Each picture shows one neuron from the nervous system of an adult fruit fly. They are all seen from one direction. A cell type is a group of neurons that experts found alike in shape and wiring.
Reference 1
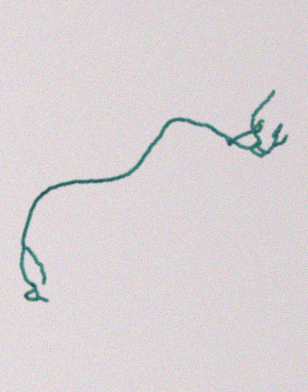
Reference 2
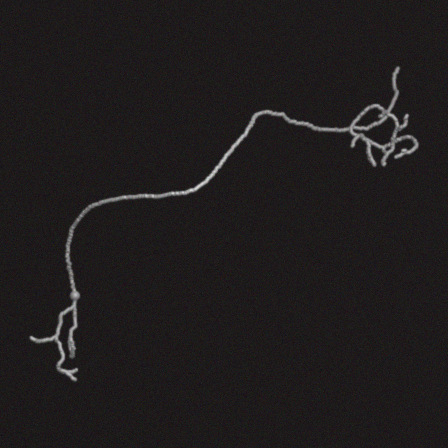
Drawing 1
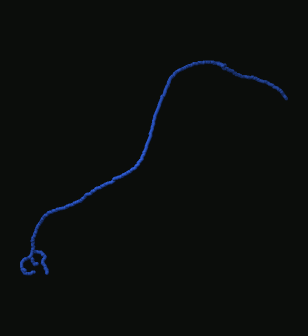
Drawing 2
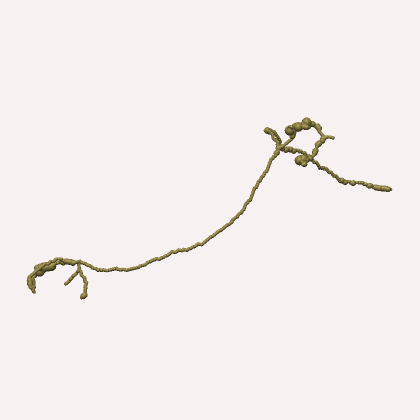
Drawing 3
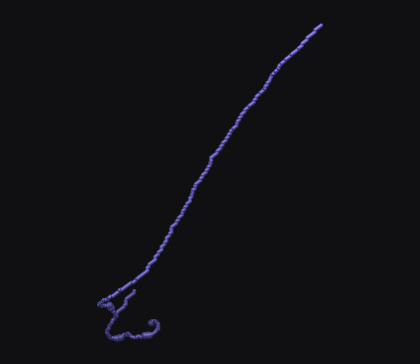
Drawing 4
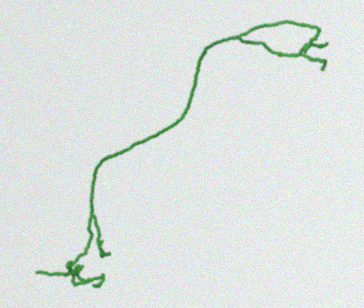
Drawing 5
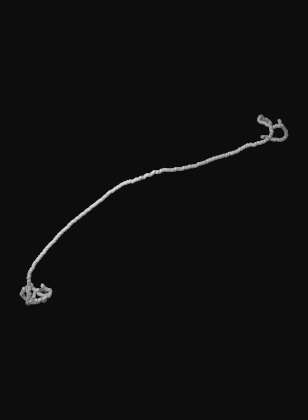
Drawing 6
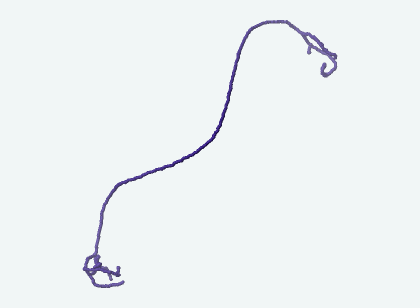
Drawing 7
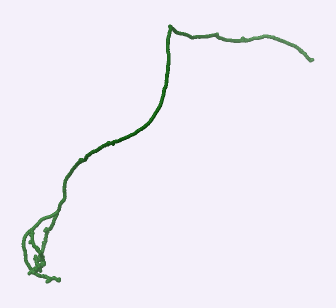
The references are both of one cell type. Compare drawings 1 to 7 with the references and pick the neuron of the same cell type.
Drawing 4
